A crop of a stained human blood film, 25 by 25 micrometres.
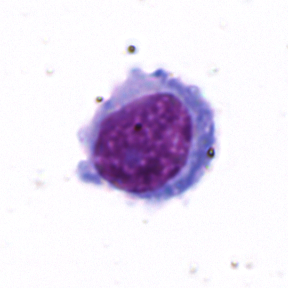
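Plasma cell: the outline is irregular, with small bulging blebs most marked at the lower left. The nucleus is oval, smooth-edged and without indentation. Its chromatin is purple, mottled with many small paler spots. A moderate rim of cytoplasm is broader at the upper right than at the lower left.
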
